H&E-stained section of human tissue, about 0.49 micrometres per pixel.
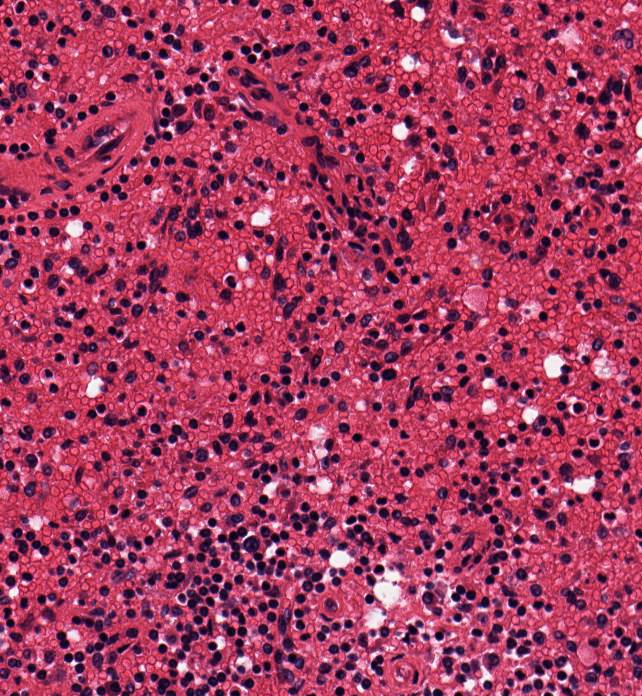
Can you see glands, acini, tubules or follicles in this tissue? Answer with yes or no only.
No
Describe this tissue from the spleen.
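Densely packed red blood cells occupy most of the field. Scattered among them throughout: small round cells, dark dense nuclei, scant cytoplasm. Upper left: small vessel, pink wall. Upper centre: oblique band of elongated spindle-shaped nuclei.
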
